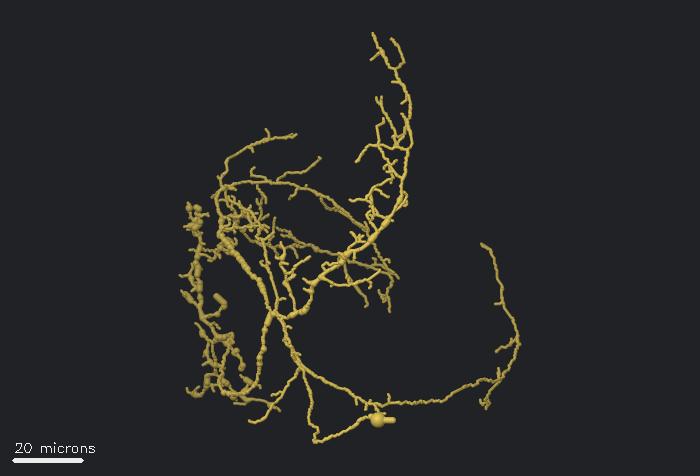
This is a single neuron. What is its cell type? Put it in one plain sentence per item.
The cell type is CL085_b.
